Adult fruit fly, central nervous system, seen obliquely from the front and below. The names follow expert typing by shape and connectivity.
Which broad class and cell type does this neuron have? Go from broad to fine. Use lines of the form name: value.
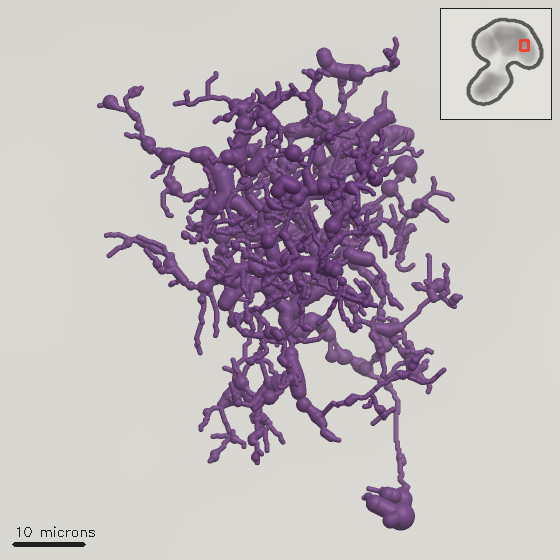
broad class: central-brain intrinsic neuron
cell type: AVLP341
